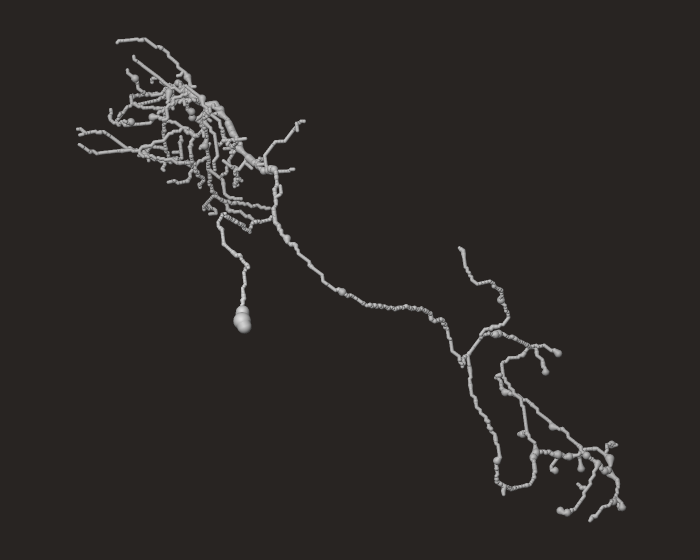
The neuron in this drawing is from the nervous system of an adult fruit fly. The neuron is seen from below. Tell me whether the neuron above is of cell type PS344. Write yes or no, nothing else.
yes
